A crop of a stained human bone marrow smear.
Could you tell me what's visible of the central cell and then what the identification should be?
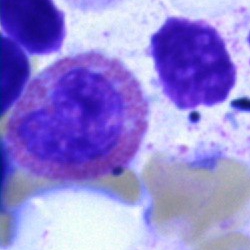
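Round and smooth in outline, the cell has pinkish-violet rather than blue cytoplasm. Fine pink-red granules are spread throughout it. Its chromatin is deep purple and clumped, with paler patches between the clumps. The cell is an eosinophil.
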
